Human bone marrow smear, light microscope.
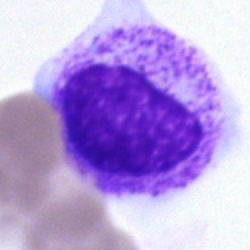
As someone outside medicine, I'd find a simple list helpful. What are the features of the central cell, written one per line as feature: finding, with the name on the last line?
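Nucleus position: off-centre, toward the lower left
Chromatin: deep purple throughout
Granules: most crowded above and to the right of the nucleus
Cytoplasm: pale lilac-blue between the granules
Name: myelocyte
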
